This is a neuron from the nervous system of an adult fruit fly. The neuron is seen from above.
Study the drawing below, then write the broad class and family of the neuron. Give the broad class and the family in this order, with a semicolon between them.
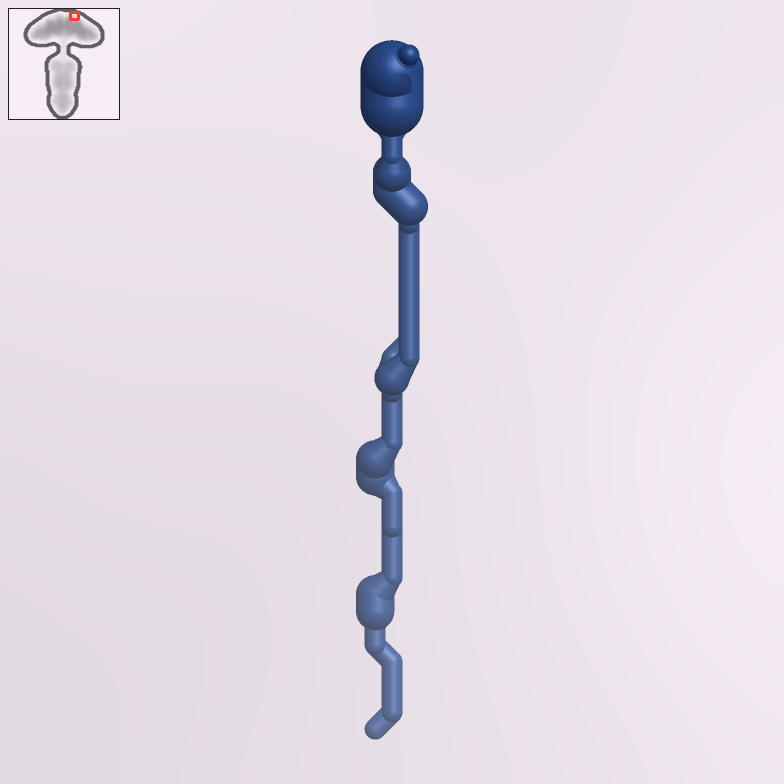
sensory neuron entering the brain; class mechanosensory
